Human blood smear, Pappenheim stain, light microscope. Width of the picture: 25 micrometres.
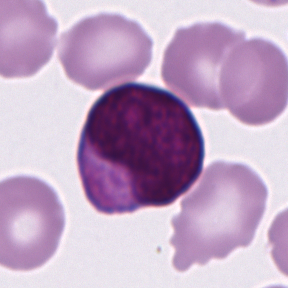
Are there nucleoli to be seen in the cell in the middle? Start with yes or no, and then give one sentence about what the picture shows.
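No. No nucleoli are visible in the nucleus.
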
